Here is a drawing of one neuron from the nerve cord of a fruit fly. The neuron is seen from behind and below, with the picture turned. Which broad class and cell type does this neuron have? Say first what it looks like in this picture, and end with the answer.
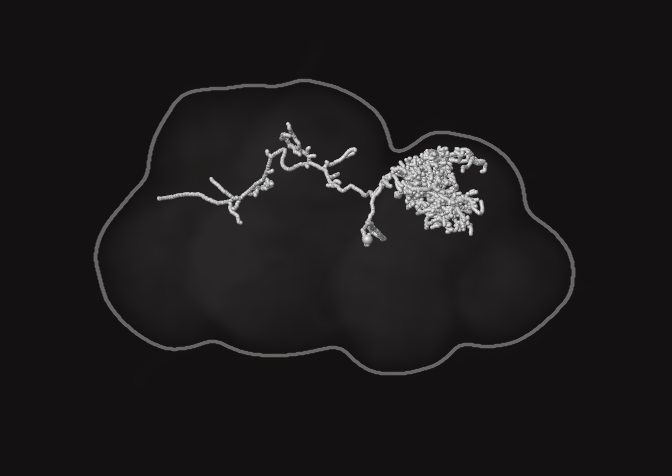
As drawn here it is more than twice as wide as it is tall. It is an ascending neuron. It is of cell type ANXXX049.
